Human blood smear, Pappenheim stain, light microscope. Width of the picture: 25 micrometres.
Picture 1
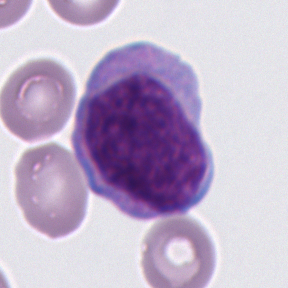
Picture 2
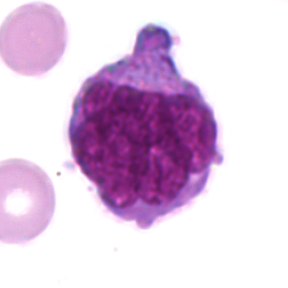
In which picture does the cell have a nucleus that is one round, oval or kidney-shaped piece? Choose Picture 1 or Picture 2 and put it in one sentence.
What Picture 1 shows is a cell with one compact round, oval or kidney-shaped nucleus.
